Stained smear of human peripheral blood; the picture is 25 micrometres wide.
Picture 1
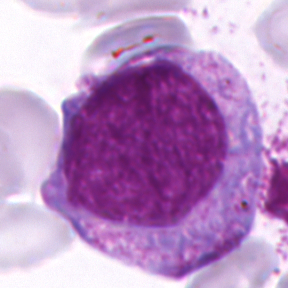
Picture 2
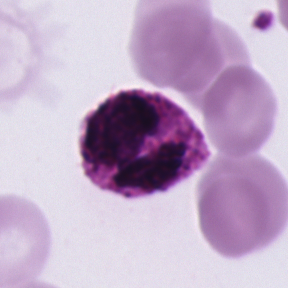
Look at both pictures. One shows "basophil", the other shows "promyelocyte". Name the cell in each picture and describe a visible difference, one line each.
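The cell in picture 1 is a promyelocyte. The nucleus is round to oval, with no indentation or lobes.
The cell in picture 2 is a basophil. The nucleus is divided into two lobes.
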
